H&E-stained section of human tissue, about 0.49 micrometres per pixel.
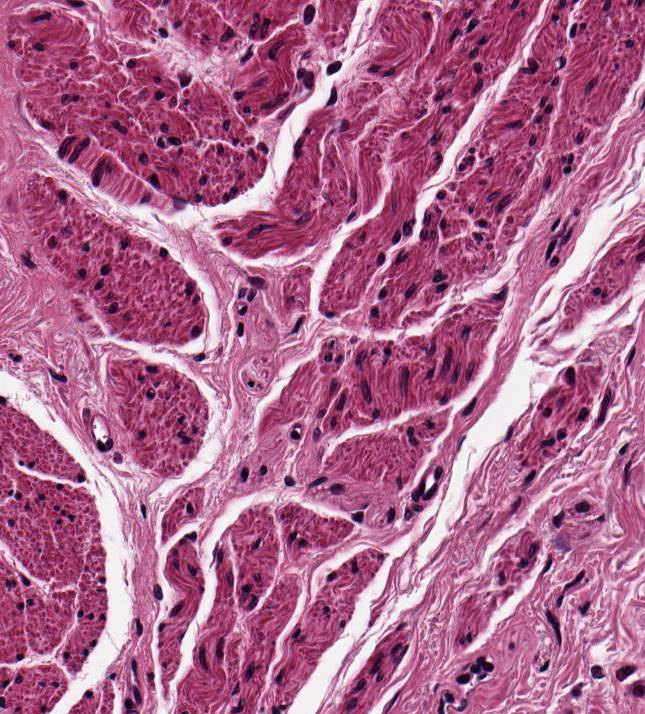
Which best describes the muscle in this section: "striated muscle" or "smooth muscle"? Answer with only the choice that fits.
Smooth muscle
